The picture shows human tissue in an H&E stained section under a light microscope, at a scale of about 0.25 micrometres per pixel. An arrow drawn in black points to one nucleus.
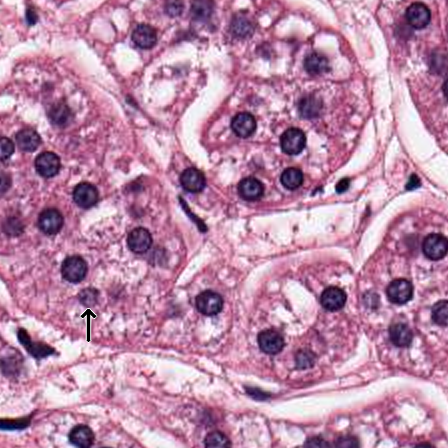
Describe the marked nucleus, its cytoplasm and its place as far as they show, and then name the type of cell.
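The nucleus is round, with a soft, somewhat blurred edge rather than a crisp outline. The cytoplasm around it is pale pink and finely bubbly, full of small clear vacuoles. No distinct border separates this cell from its neighbours; it merges into the surrounding cytoplasm. The cell lies near the lower edge of a rounded cluster of cells, just inside a thin pink fibrous band that separates this cluster from the next. It is an adrenal cortical cell.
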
